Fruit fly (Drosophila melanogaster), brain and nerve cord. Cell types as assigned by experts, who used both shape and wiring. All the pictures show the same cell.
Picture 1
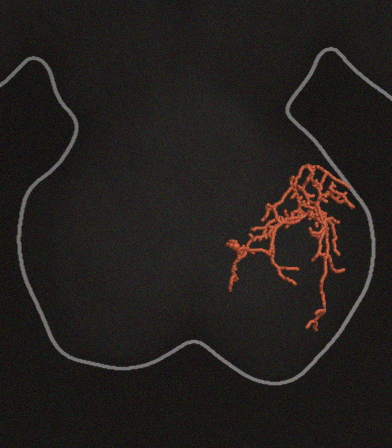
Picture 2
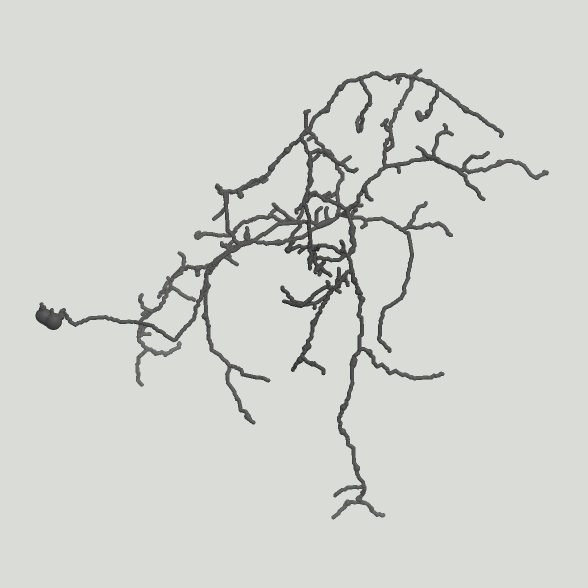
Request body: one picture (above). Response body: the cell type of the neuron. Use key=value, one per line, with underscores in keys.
cell_type=IN16B091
